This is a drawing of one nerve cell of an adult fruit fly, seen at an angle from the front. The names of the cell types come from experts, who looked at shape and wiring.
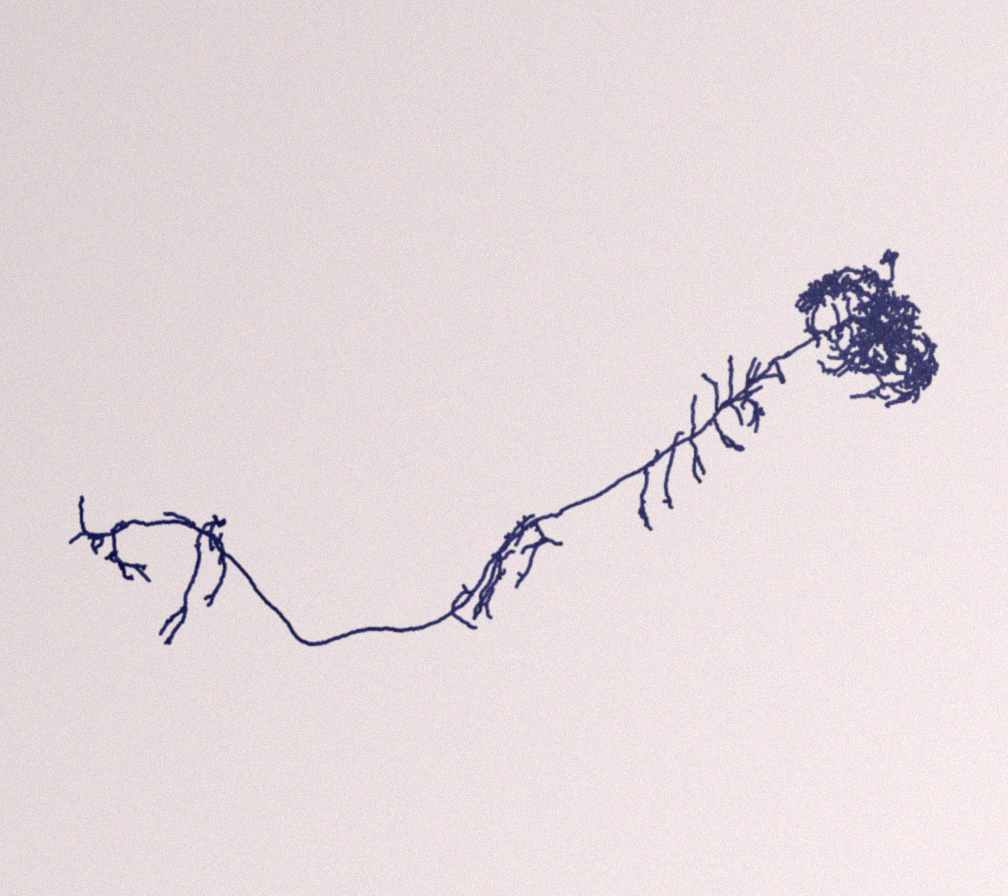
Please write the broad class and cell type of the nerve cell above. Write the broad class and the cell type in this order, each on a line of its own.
ascending neuron
ANXXX099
